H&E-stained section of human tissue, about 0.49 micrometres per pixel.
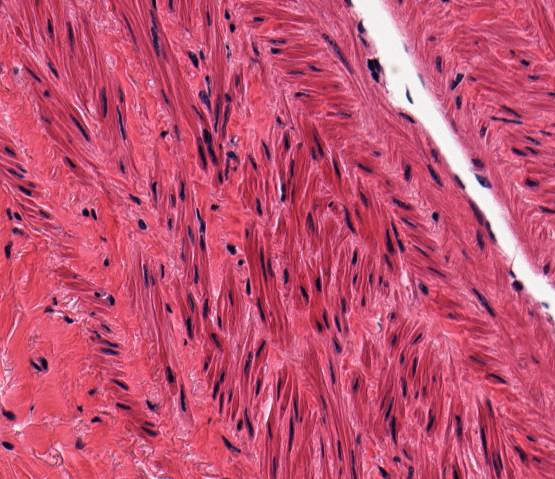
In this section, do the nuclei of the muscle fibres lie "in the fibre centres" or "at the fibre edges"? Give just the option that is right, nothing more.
In the fibre centres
